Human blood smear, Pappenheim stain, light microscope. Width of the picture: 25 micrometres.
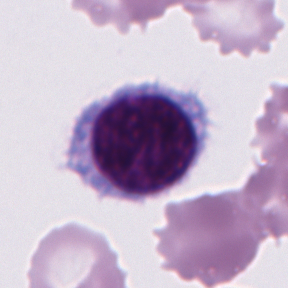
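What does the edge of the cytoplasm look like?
Ragged, with fine hair-like projections around much of the cell.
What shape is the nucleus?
Round in outline and about 9 micrometres across, with no notch, cleft or lobe; it fills about 70% of the cell's area.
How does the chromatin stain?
Dark purple and dense across the whole nucleus.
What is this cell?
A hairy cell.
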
